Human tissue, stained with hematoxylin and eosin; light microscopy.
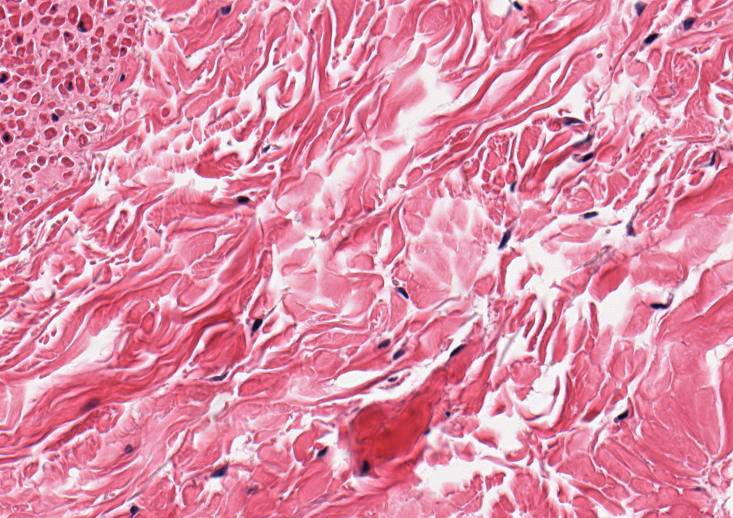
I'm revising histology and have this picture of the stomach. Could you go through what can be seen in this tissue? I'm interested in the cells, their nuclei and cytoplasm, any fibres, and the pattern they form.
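Mostly it's pink-staining bundles of collagen fibres filling the field. Nuclei are sparse and spread widely between the bundles; they're small, dark and elongated, in keeping with fibroblasts. Look in the upper left corner too: there's a cluster of small rounded pink profiles cut in cross section.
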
